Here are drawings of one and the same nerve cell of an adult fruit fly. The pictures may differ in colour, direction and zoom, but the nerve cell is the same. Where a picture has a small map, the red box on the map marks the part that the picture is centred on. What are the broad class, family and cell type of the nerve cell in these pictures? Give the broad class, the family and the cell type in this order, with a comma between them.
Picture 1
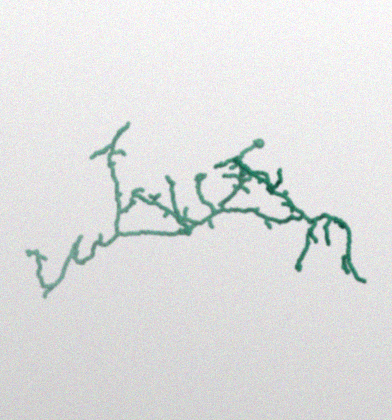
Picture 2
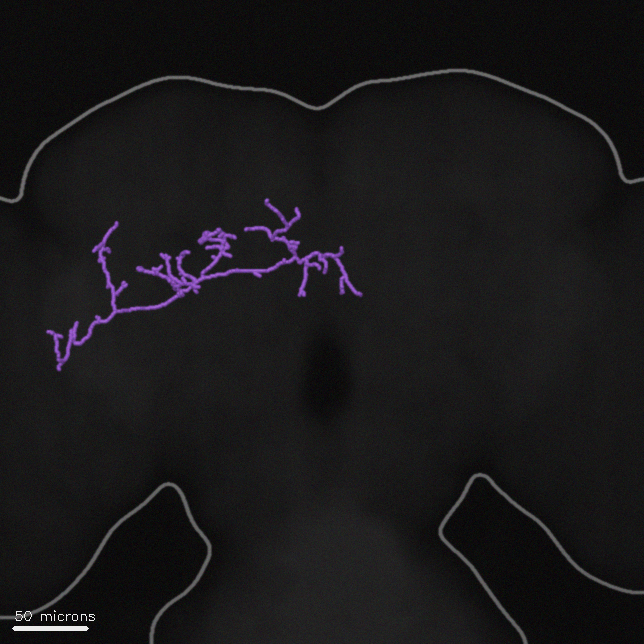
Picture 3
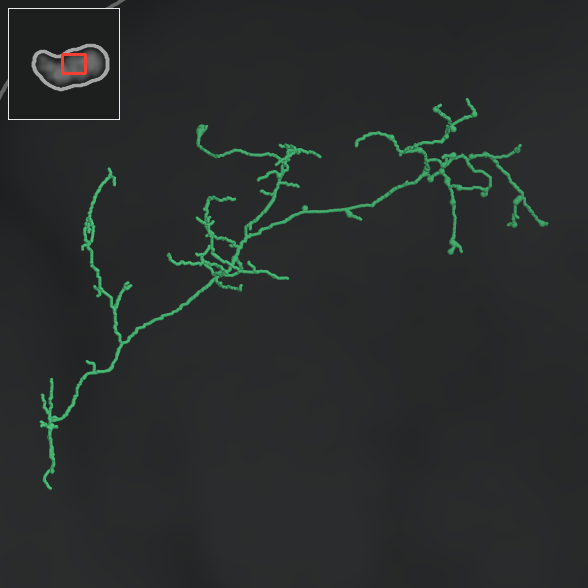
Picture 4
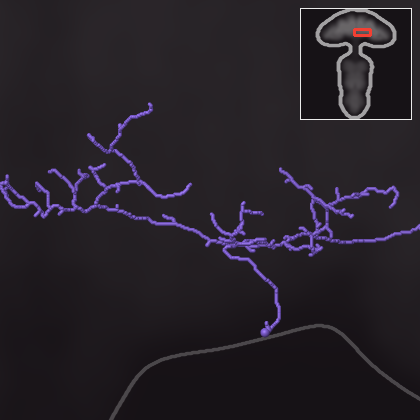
visual projection neuron, hemilineage PSp3, LoVP22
